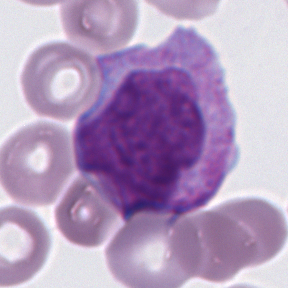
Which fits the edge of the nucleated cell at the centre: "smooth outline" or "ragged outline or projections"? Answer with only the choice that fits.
Ragged outline or projections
